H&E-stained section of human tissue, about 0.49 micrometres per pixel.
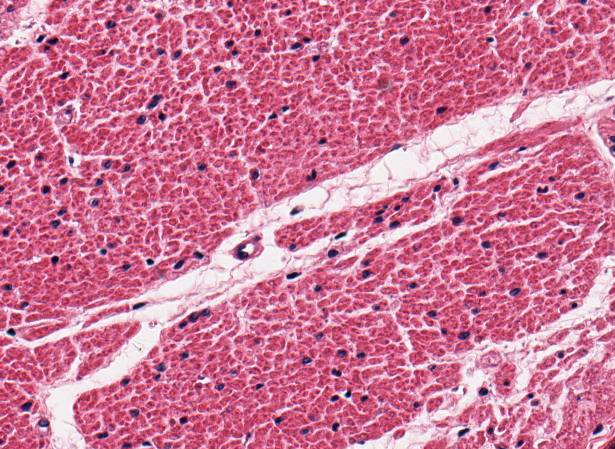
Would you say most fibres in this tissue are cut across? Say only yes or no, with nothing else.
Yes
